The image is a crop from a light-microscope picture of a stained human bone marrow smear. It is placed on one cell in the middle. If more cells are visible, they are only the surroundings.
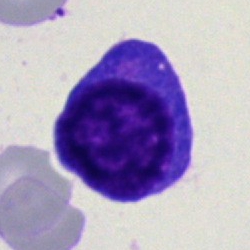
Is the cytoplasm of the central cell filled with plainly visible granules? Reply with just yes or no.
No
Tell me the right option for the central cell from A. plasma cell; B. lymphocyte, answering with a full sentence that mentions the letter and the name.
The cell in the centre of the crop is a plasma cell, so option A is the correct one.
